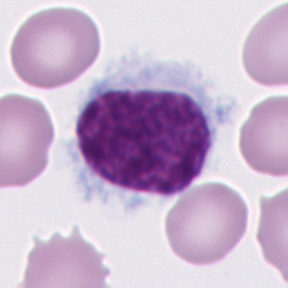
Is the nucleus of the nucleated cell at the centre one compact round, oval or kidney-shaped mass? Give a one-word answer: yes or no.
Yes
